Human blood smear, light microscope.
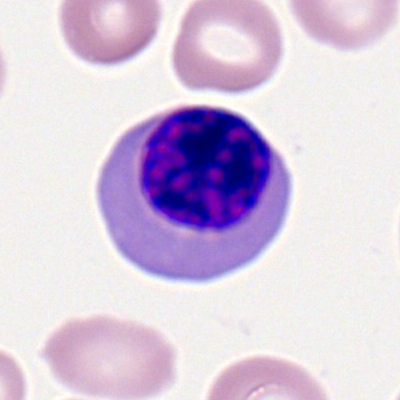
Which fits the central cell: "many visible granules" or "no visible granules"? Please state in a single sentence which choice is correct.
The cytoplasm of the cell lacks visible granules entirely.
